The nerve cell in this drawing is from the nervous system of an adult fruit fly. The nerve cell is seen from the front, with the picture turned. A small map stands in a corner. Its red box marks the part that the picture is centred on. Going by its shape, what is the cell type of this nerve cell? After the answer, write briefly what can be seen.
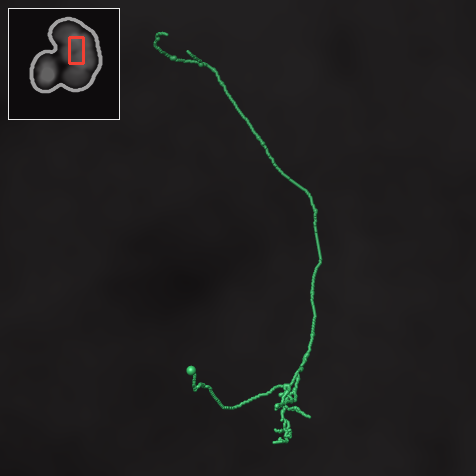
The cell type is v2LN47. This is a central-brain intrinsic neuron. Its cell body lies at the bottom of the picture. As drawn here it is taller than it is wide.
